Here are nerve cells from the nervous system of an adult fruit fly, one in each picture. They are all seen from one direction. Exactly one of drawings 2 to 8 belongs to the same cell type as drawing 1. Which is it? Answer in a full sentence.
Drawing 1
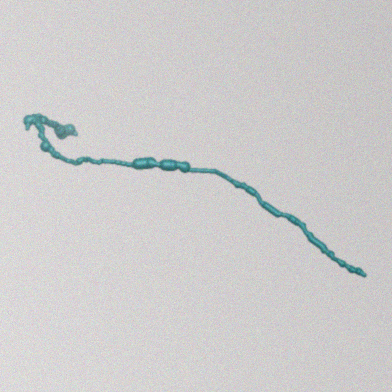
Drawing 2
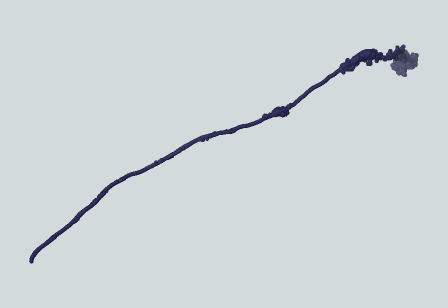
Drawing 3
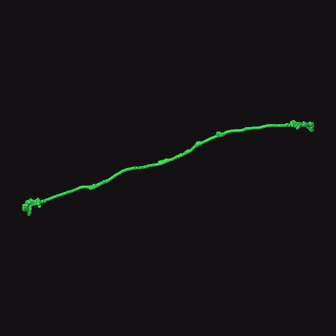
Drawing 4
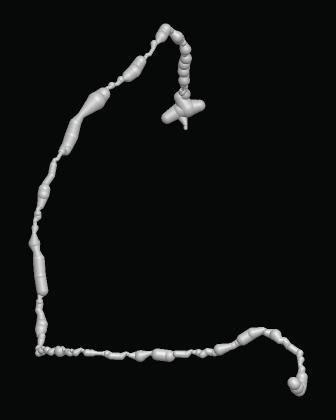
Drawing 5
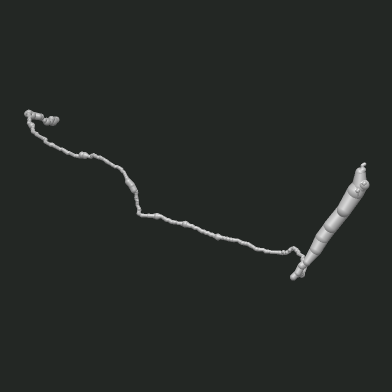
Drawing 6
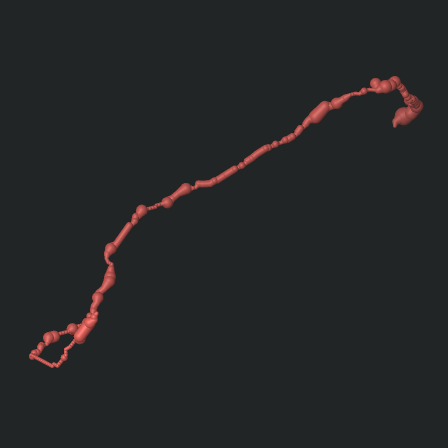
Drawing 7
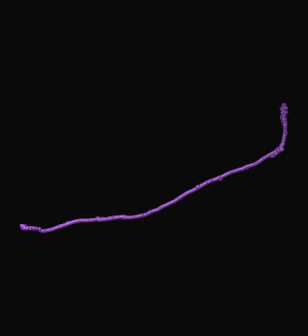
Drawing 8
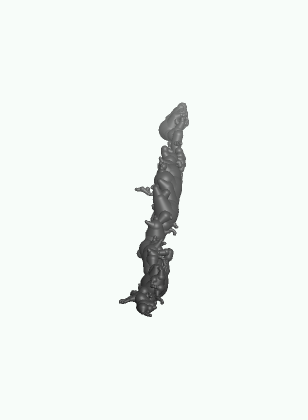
Drawing 5 shows a nerve cell of the same cell type.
